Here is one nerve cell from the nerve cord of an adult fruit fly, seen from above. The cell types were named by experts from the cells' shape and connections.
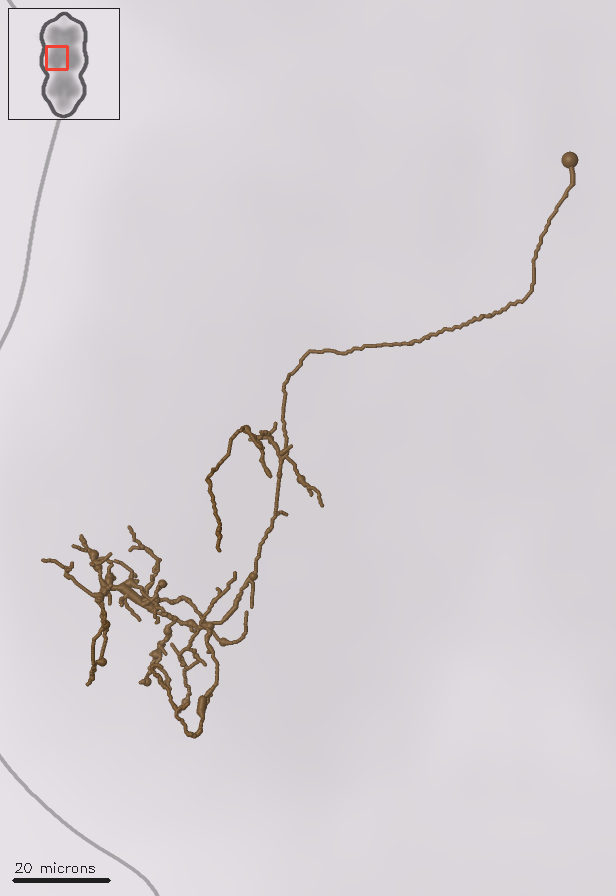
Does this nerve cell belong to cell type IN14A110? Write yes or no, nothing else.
yes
